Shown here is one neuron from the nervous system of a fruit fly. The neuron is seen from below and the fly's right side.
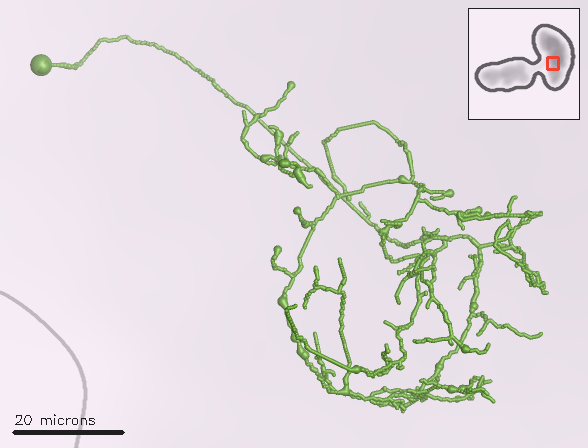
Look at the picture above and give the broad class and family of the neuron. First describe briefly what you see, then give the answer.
It lies in the brain. Its cell body lies at the upper left of the picture. Dozens of branch ends can be seen. This is a central-brain intrinsic neuron. The family is hemilineage DM5_ventral.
